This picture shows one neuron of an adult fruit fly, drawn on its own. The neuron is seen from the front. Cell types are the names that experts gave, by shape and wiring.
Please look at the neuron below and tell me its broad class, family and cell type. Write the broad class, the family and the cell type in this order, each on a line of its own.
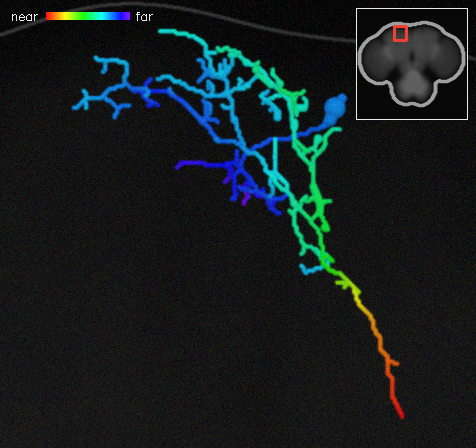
central-brain intrinsic neuron
hemilineage SLPpm2
SMP497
